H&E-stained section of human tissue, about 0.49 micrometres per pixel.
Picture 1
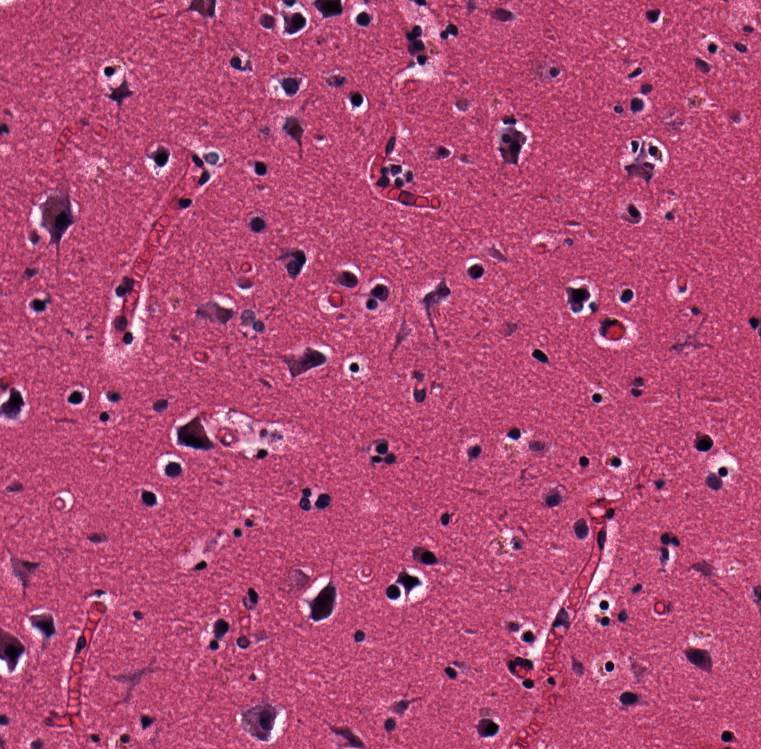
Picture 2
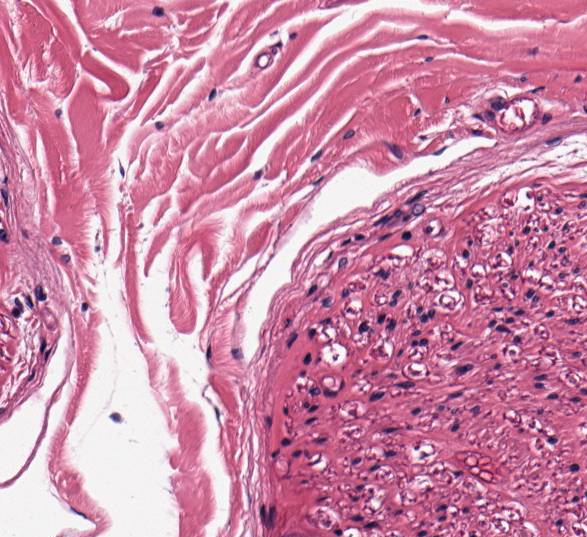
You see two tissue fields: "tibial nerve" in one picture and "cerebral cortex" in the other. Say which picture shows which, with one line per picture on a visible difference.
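Picture 1 – cerebral cortex. Small round dark nuclei, many ringed by a clear halo, are scattered evenly across the field.
Picture 2 – tibial nerve. Dark, elongated nuclei are scattered between the round clear profiles.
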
